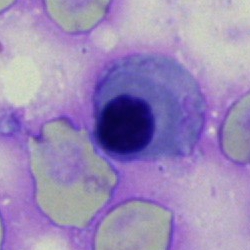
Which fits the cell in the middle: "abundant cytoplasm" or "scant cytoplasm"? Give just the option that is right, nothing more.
Abundant cytoplasm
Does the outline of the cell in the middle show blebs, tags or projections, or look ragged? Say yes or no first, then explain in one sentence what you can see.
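No. The cell outline is round to slightly oval with a smooth edge.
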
